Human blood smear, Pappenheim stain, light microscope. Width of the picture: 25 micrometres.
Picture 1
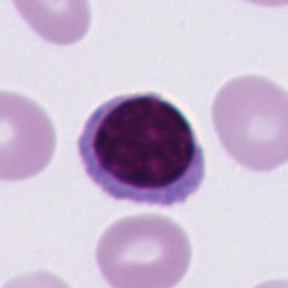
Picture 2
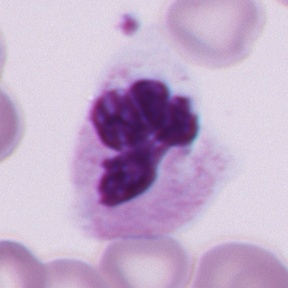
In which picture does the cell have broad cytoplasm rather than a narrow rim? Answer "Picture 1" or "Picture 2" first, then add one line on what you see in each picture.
Picture 2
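In picture 1: The cytoplasm forms a narrow rim that is widest on the lower left side.
In picture 2: The cytoplasm is plentiful, widest below the nucleus.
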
